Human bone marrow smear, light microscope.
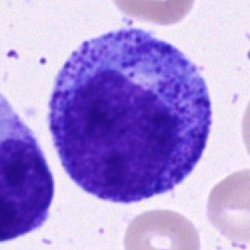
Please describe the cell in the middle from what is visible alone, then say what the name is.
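Look first at the nucleus: it fills most of the cell and sits toward the lower part. Its chromatin is finely granular, not coarsely clumped. Above it lies the widest band of cytoplasm, with dark purple granules scattered through it. This is a promyelocyte.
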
